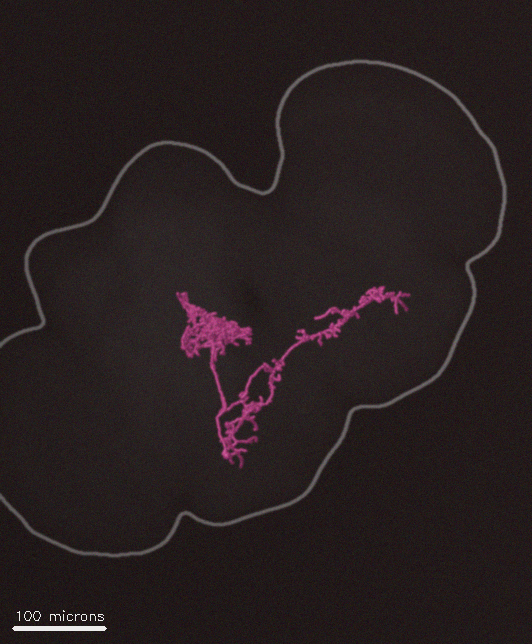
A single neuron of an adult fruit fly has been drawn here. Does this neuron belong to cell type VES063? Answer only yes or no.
yes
